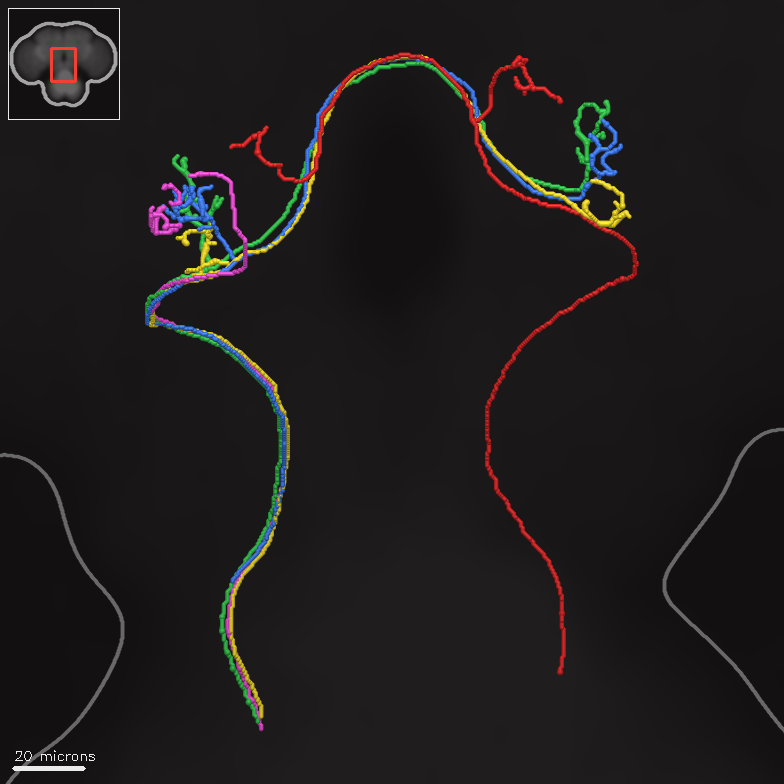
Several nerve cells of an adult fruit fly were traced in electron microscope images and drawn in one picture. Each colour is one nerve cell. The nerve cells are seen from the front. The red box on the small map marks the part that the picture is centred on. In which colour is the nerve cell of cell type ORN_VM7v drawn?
red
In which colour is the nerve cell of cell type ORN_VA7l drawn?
magenta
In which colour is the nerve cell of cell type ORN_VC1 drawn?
green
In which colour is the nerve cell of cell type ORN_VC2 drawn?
blue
